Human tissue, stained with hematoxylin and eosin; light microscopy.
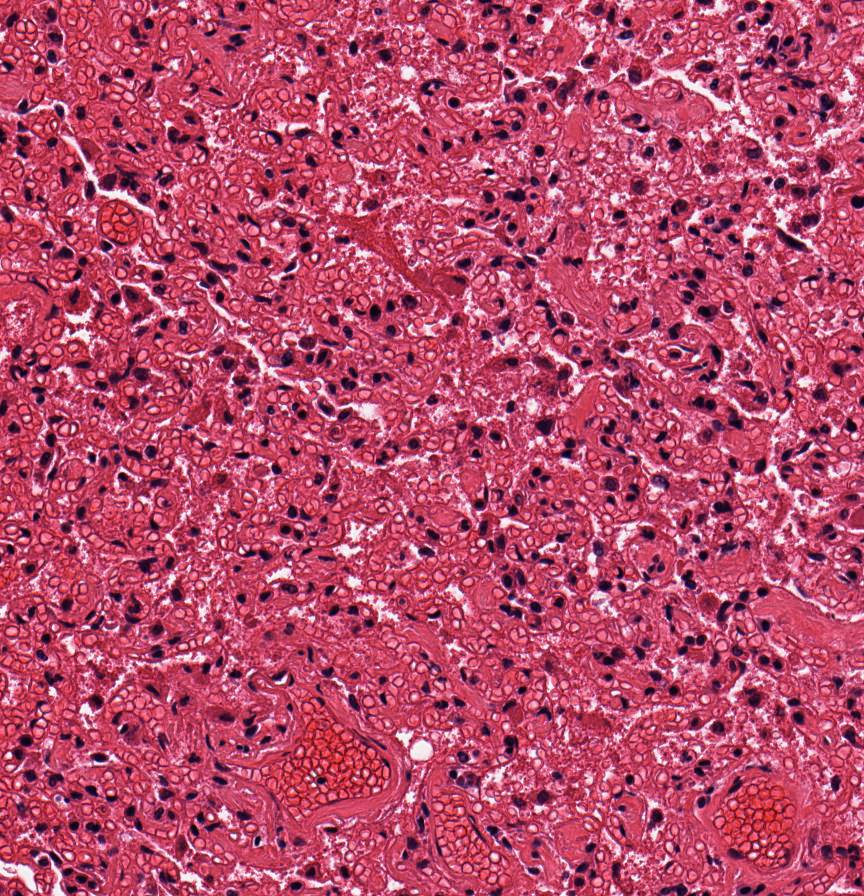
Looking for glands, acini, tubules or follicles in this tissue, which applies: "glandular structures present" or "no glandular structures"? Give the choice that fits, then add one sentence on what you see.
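No glandular structures. The whole field is filled with densely packed red blood cells, with no epithelium or glands anywhere.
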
